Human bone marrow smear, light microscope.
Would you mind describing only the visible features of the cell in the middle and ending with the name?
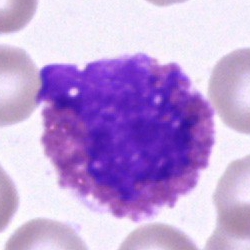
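Most of this cell is taken up by a dark purple nucleus. The cytoplasm, pinkish-purple in colour, forms its widest band at the lower left. A few small clear dots lie over the upper part of the cell. The cell is an eosinophil.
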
